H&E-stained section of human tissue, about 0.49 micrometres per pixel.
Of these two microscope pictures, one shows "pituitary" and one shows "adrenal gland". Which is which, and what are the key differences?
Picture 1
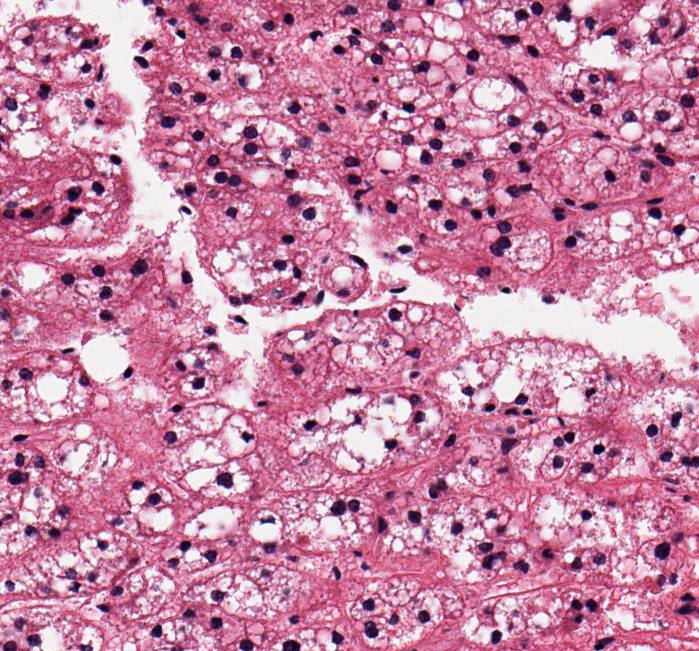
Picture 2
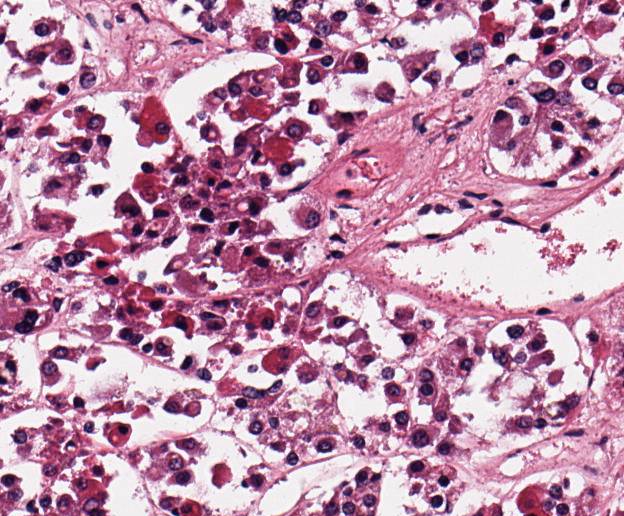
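The adrenal gland appears in picture 1, the pituitary in picture 2. Picture 1: most cells have abundant cytoplasm filled with many clear vacuoles of varying size, foamy and bubbly; the nuclei, one in most cells, are small, round, darkly stained and fairly uniform in size and shape throughout. No glandular lumens or tubules are formed. Picture 2: many cells have pale, clear to finely vacuolated cytoplasm; scattered cells with dense, deep red-pink cytoplasm are most numerous in the left-centre. A broader band of pink fibrous stroma with elongated nuclei runs from the centre towards the upper right; a large irregular clear space, right middle, holds a little pink granular material.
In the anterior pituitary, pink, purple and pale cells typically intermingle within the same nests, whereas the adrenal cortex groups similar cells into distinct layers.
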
